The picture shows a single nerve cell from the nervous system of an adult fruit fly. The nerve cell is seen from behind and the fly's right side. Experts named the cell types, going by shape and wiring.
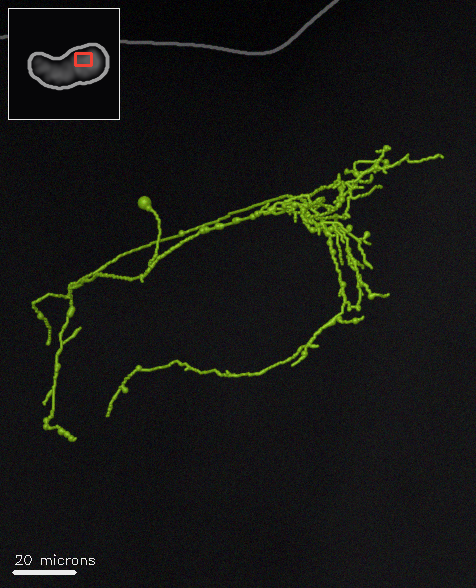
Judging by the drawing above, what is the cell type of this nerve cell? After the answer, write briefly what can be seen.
Its cell type is CB4070. Its broad class is central-brain intrinsic neuron. From left to right in the picture it spans about 140 microns. Dozens of branch ends can be seen.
